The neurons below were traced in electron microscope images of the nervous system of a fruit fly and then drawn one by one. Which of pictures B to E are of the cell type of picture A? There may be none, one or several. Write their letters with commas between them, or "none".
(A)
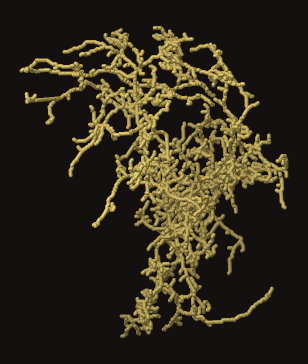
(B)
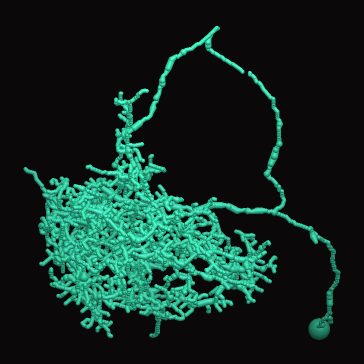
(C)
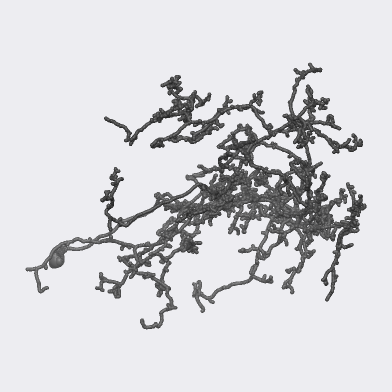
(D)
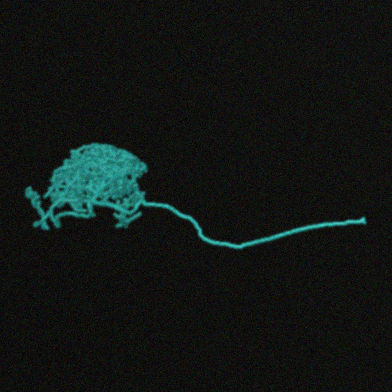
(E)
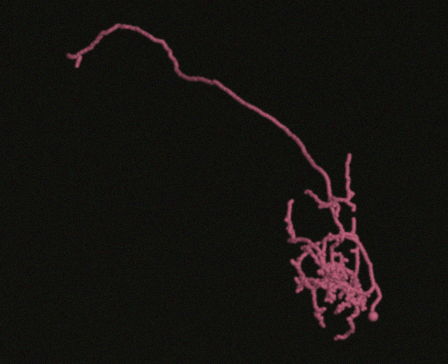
C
